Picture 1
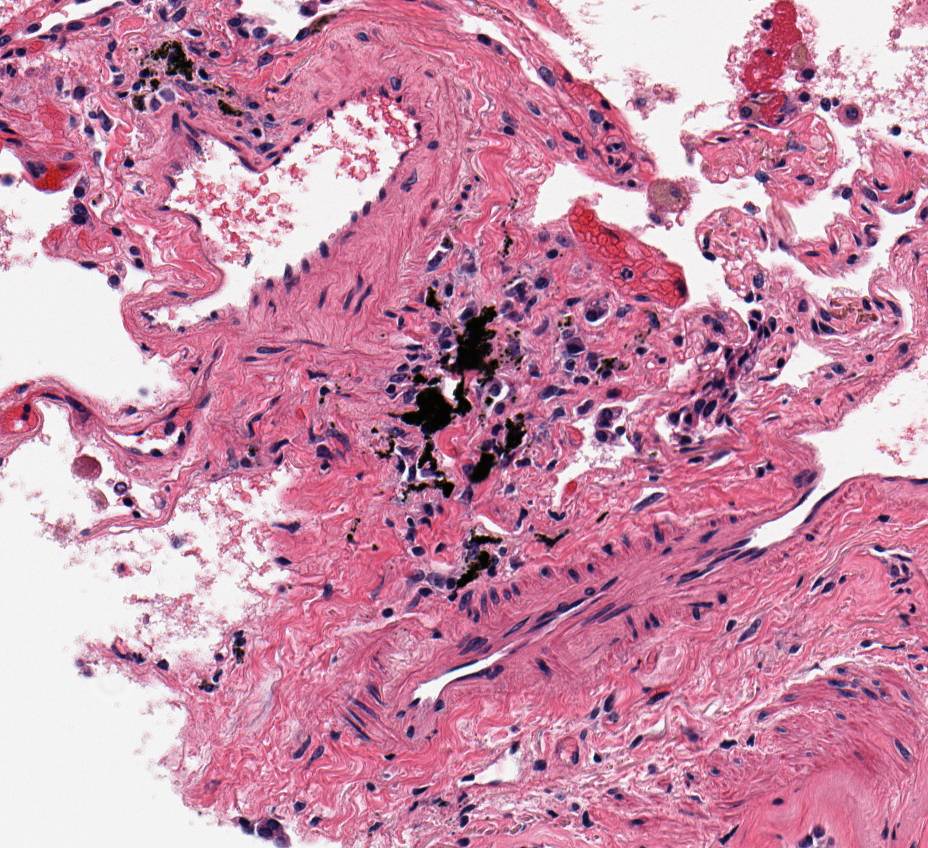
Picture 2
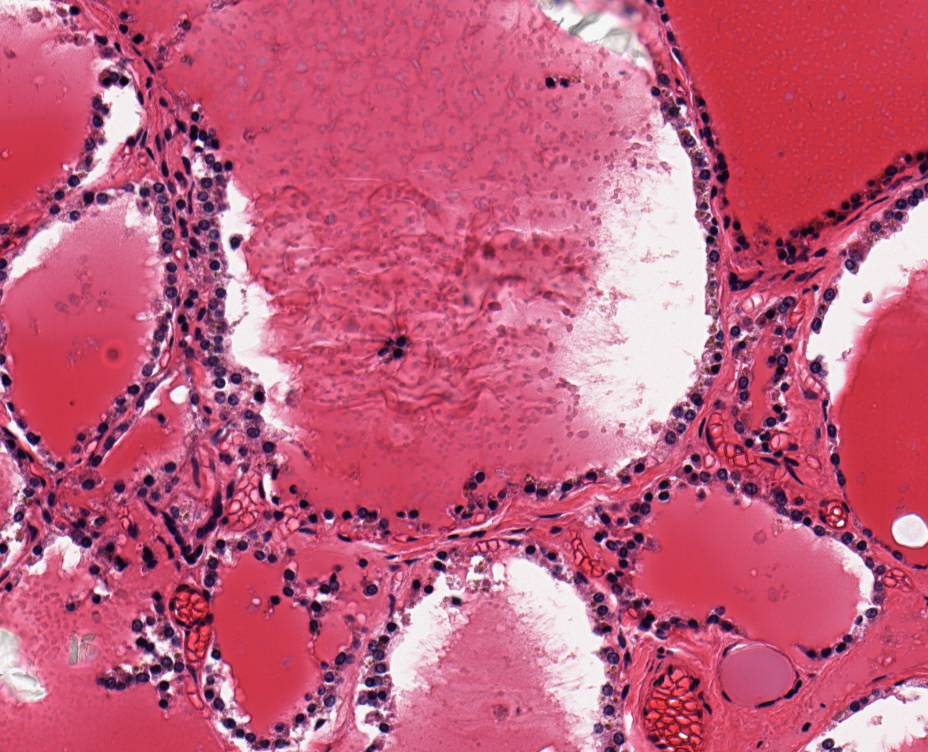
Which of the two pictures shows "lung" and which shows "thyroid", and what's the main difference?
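Lung is shown in picture 1 and thyroid in picture 2. At the centre of the lung field, coarse, irregular clumps of black pigment lie in a cellular focus within dense pink fibrous tissue. Wavy collagen fills much of the lower half, while thin pink septa outline open air-like spaces along the top and right. The thyroid is made of closely packed rounded follicles of varying size, their lumens filled with pink-red colloid, each lined by a single layer of flattened to low cuboidal cells with small, round, dark nuclei.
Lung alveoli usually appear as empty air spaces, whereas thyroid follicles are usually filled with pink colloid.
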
